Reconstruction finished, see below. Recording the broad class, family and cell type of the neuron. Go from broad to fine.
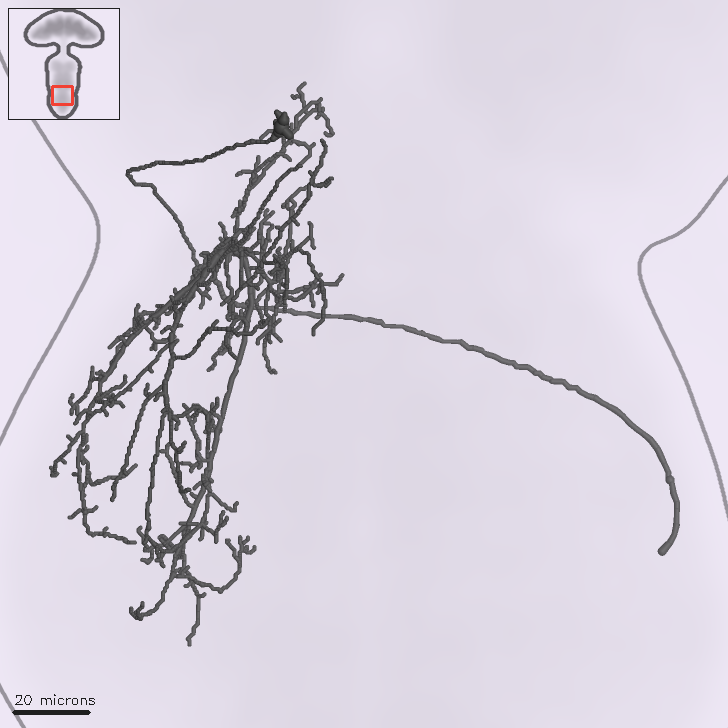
nerve-cord intrinsic neuron; hemilineage 01A; IN01A026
